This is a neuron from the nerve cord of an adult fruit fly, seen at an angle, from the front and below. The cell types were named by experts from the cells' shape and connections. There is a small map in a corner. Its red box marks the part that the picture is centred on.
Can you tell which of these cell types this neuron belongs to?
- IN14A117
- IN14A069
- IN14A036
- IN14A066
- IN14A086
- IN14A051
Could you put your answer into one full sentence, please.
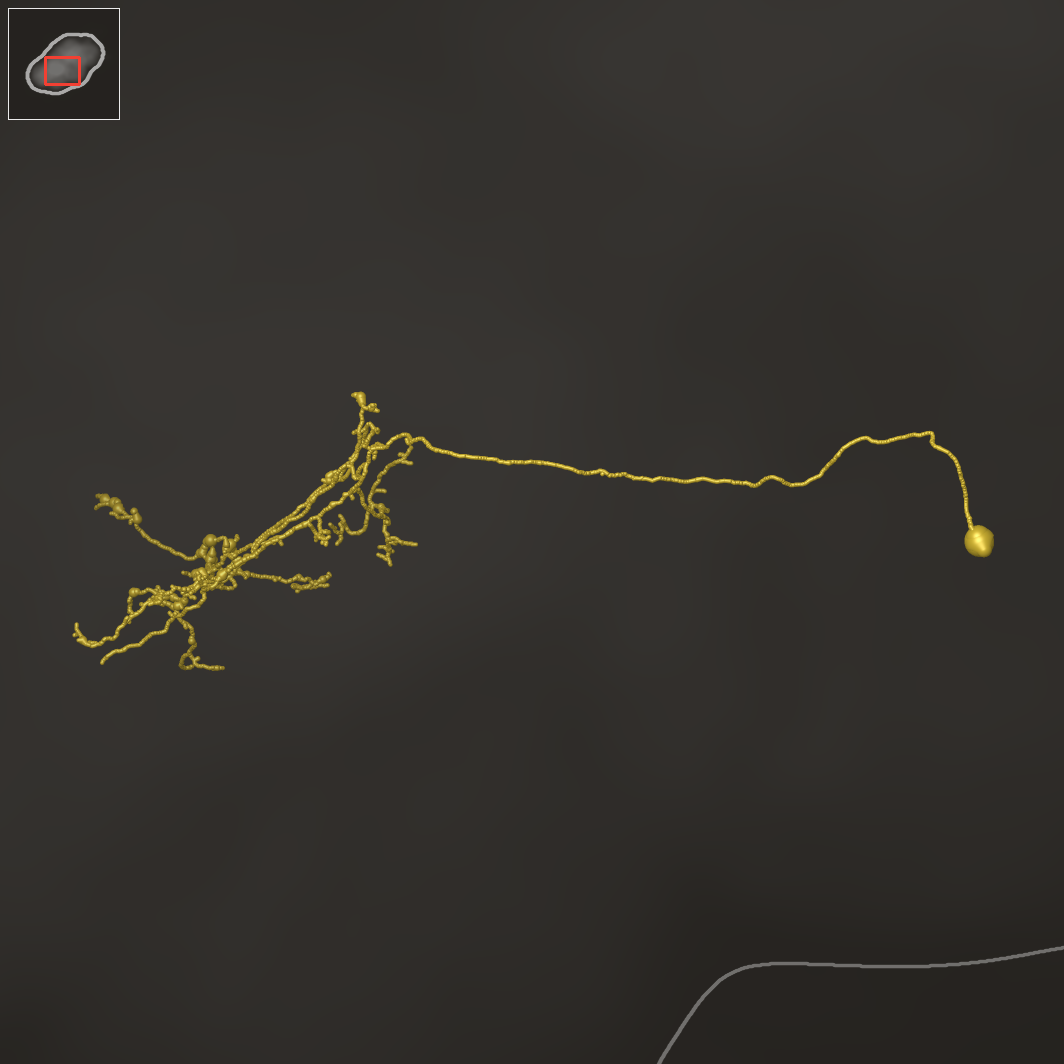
The cell type IN14A117 includes this neuron.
